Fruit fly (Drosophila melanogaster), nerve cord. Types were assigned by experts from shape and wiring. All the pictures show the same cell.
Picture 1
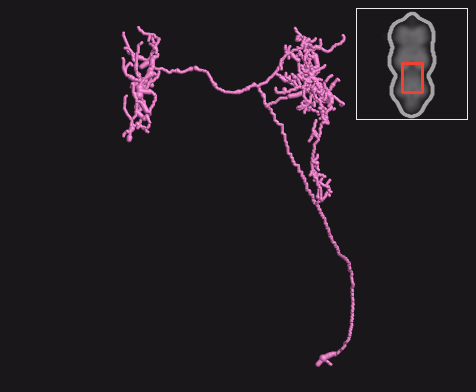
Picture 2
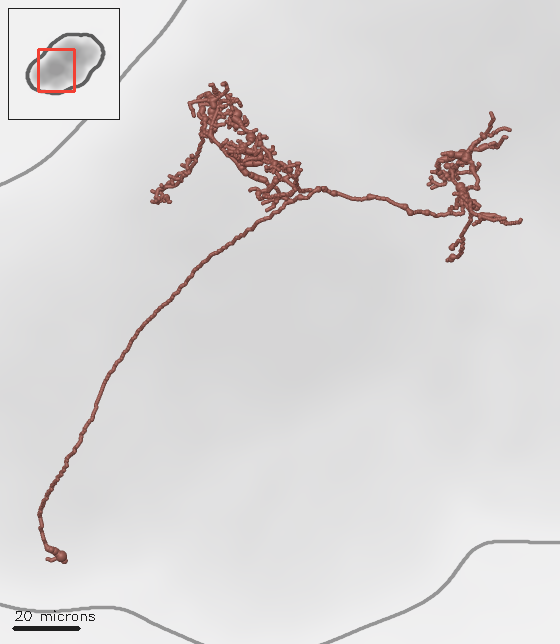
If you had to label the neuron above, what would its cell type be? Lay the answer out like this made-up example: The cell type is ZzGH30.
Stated: The cell type is IN07B053.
